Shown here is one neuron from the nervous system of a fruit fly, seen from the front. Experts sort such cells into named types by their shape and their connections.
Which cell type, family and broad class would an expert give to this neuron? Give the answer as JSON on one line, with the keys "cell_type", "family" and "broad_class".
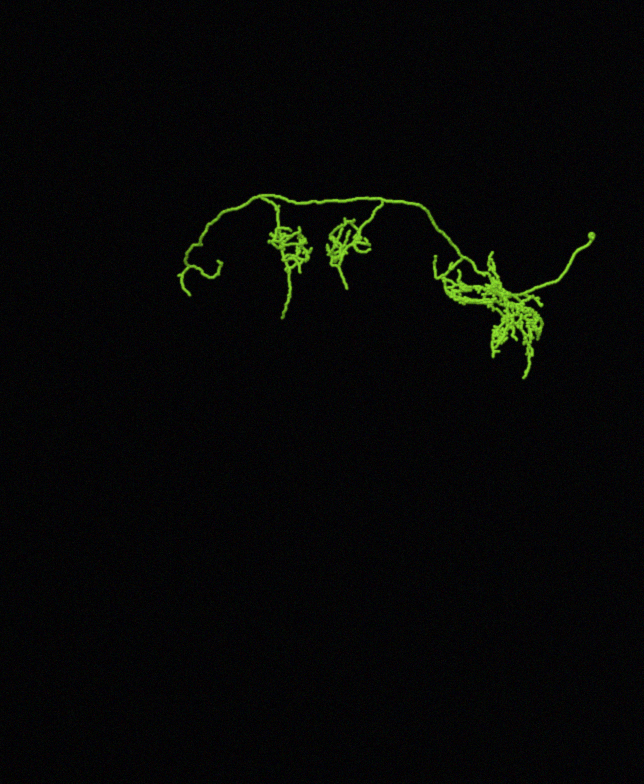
{"cell_type": "AVLP742m", "family": "hemilineage SLPal2", "broad_class": "central-brain intrinsic neuron"}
